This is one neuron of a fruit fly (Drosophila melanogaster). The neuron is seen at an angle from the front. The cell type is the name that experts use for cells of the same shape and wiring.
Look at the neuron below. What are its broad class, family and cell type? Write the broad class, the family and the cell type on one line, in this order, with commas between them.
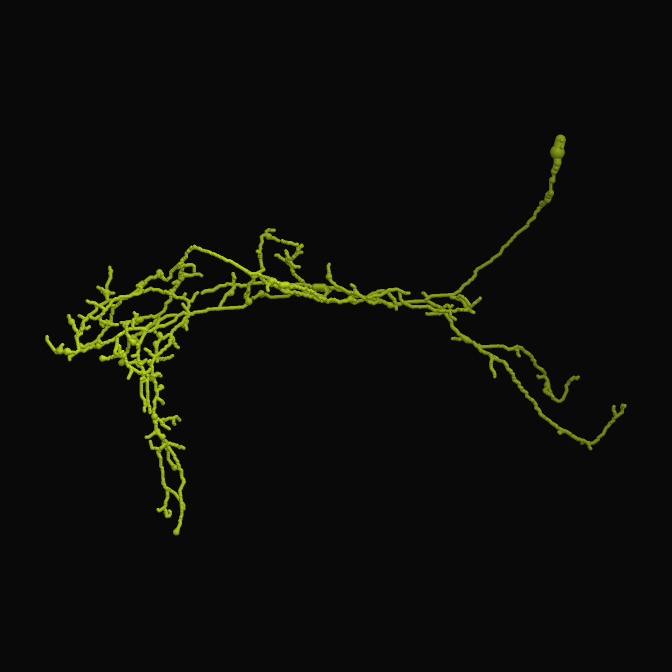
central-brain intrinsic neuron, hemilineage VLPd&p1_posterior, CB3147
